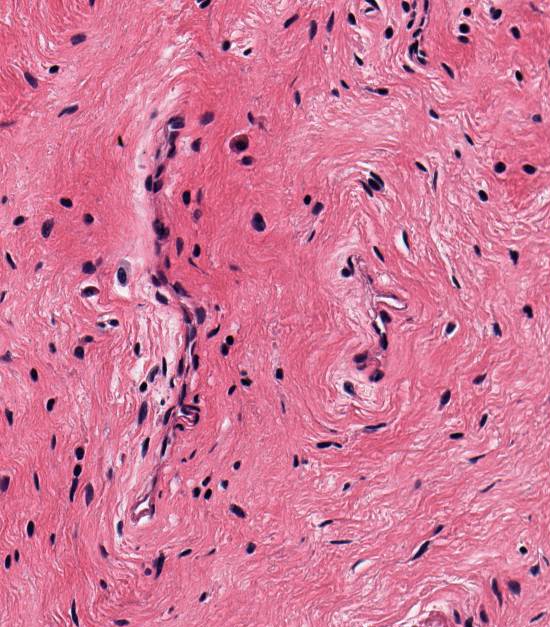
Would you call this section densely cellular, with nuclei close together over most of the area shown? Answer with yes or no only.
No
